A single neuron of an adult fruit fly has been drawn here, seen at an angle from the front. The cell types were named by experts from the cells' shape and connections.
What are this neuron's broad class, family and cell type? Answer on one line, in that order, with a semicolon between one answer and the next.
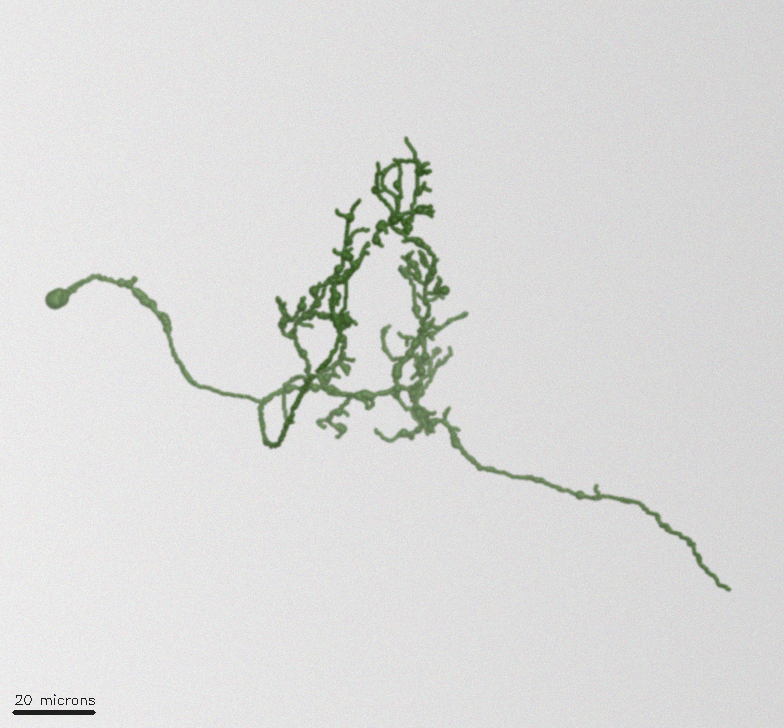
central-brain intrinsic neuron; hemilineage SLPal2; SLP036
